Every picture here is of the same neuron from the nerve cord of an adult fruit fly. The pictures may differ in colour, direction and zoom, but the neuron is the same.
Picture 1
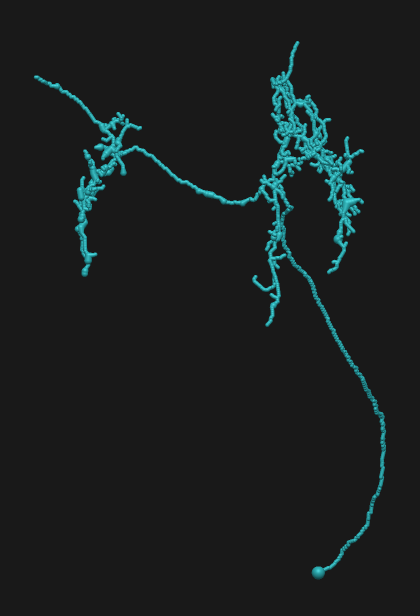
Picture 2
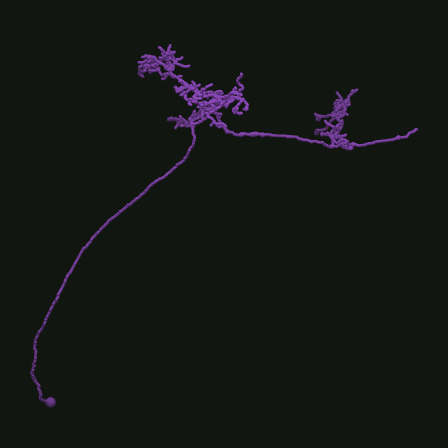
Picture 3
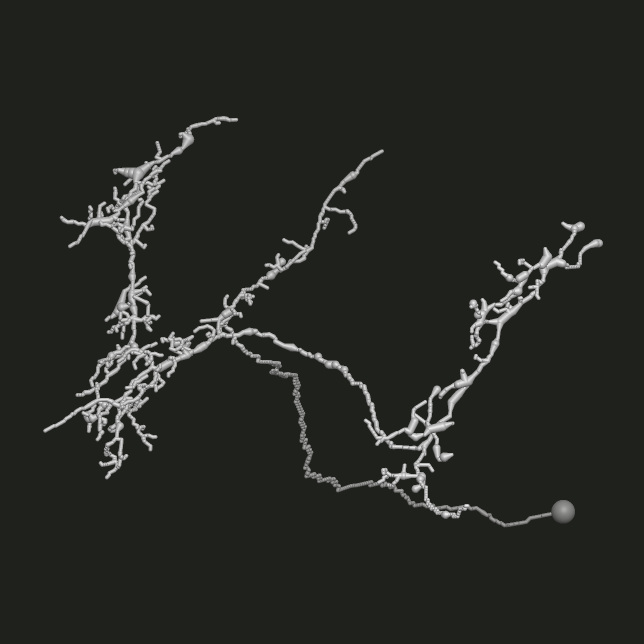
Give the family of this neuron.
hemilineage 07B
